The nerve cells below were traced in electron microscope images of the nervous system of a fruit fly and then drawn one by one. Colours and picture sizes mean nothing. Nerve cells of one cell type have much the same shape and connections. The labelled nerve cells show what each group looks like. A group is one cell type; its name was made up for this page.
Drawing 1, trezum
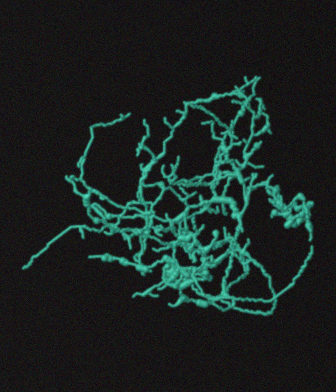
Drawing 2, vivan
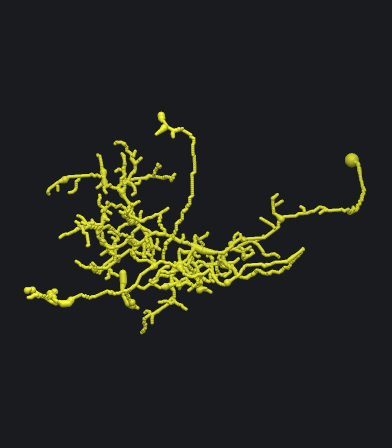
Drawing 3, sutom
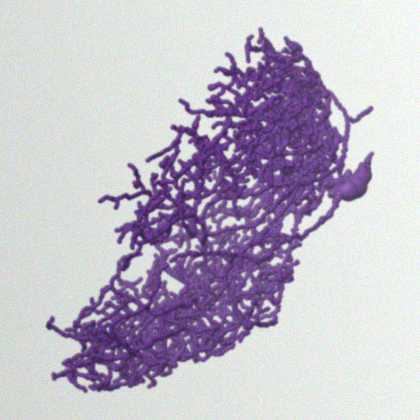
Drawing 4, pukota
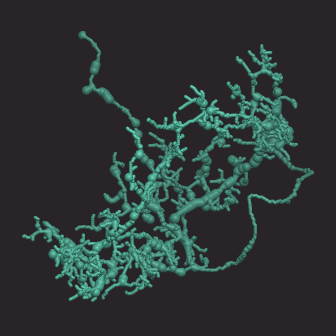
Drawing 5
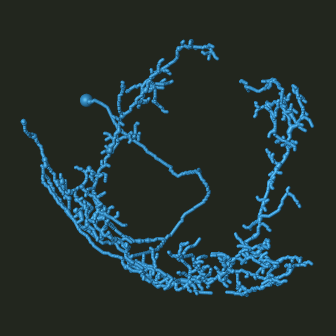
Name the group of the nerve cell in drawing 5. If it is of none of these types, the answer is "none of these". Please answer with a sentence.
It belongs to pukota.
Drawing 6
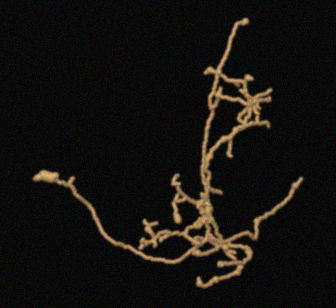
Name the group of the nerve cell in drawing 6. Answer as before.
It belongs to none of these.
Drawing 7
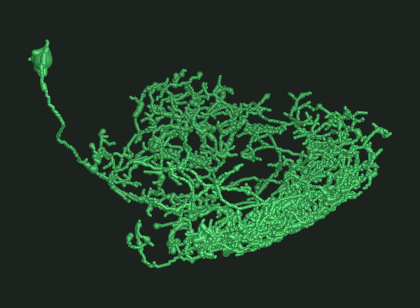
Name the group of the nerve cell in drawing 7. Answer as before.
It belongs to sutom.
